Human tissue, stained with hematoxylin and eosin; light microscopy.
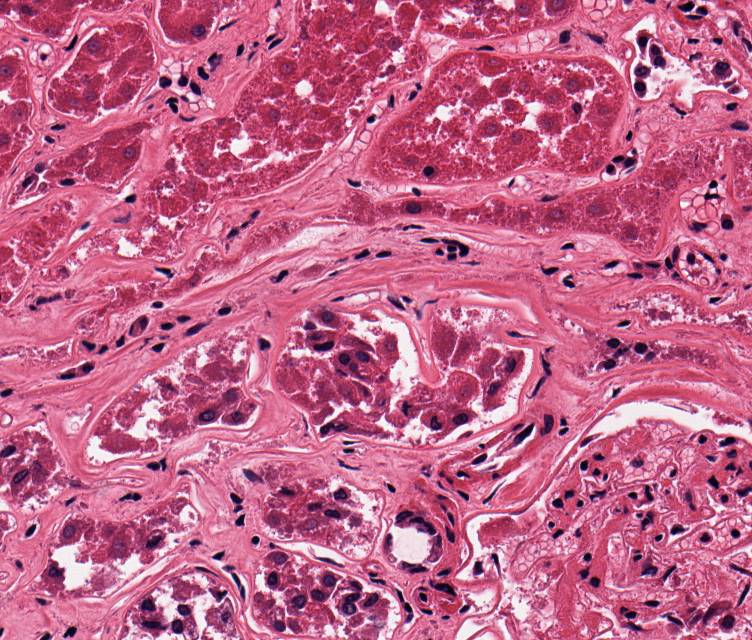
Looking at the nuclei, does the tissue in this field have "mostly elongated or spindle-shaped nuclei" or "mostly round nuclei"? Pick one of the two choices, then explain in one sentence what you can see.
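Mostly round nuclei. The nested cells have round, centrally placed nuclei, many with a visible nucleolus.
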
